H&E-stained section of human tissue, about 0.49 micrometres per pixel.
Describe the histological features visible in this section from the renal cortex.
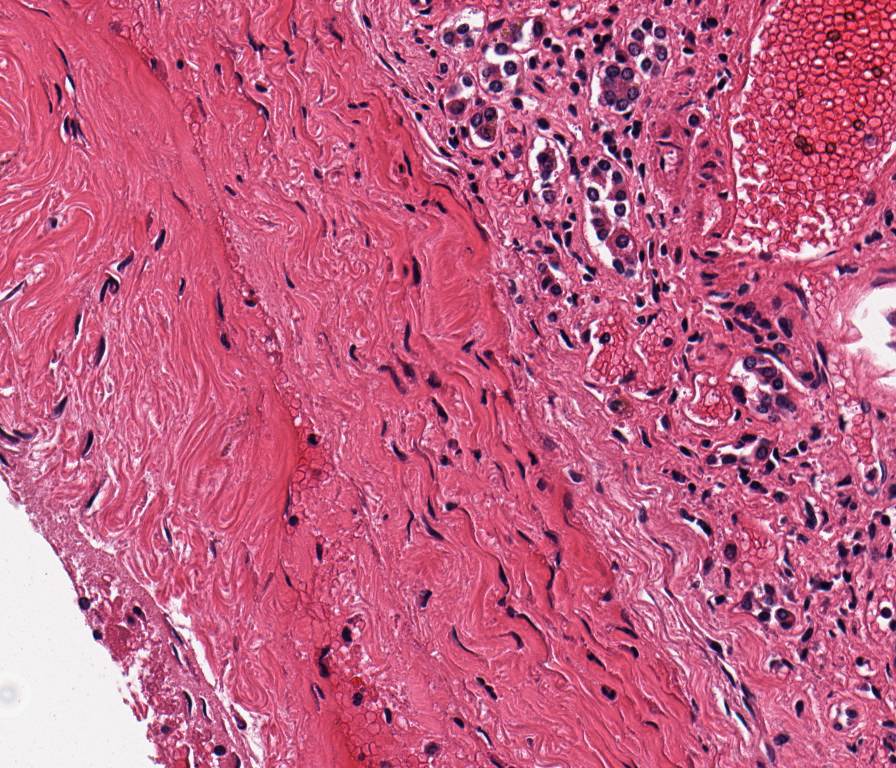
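Dense pink collagen fills left and centre; the right looks more cellular. Nuclei in the collagen look sparse, dark, spindle-shaped. The right holds far more closely set small dark nuclei than the collagen. Upper right, a large vessel is packed with red blood cells.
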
